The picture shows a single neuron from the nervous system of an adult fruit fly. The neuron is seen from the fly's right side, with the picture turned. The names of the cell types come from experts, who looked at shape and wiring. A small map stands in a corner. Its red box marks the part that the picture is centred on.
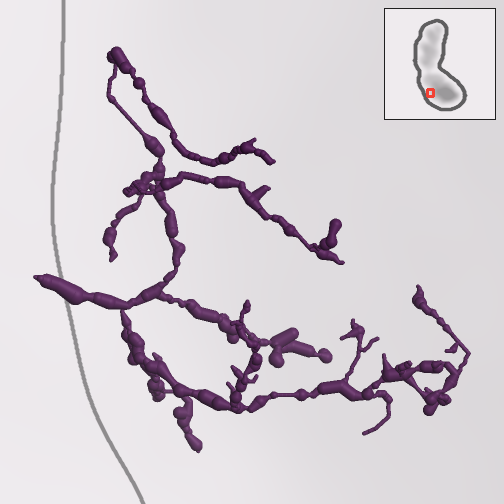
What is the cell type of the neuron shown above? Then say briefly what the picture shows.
It is of cell type BM_Taste. Its broad class is sensory neuron entering the brain. No cell body is drawn. Dozens of branch ends can be seen.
